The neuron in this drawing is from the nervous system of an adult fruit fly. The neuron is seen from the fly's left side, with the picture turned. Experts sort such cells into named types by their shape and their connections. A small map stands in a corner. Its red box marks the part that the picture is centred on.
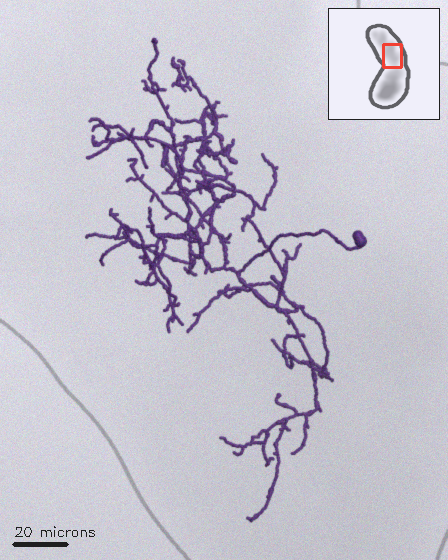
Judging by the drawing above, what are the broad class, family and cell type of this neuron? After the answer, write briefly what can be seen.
This is a nerve-cord intrinsic neuron. The family is hemilineage 06B. The cell type is IN06B056. The cell body can be seen on the right of the picture. By the scale bar it is about 180 microns tall in this view. The picture shows dozens of branch ends.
